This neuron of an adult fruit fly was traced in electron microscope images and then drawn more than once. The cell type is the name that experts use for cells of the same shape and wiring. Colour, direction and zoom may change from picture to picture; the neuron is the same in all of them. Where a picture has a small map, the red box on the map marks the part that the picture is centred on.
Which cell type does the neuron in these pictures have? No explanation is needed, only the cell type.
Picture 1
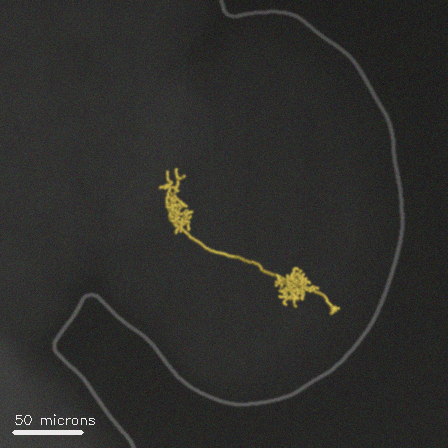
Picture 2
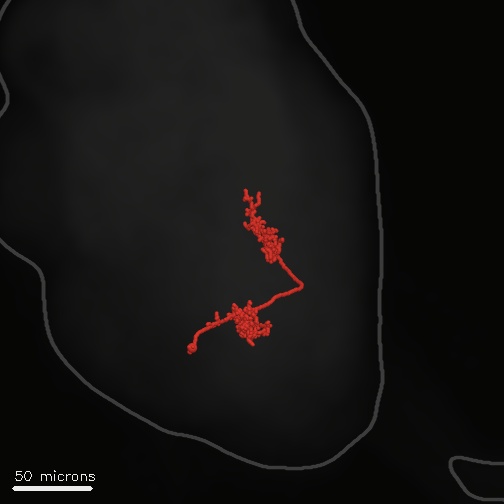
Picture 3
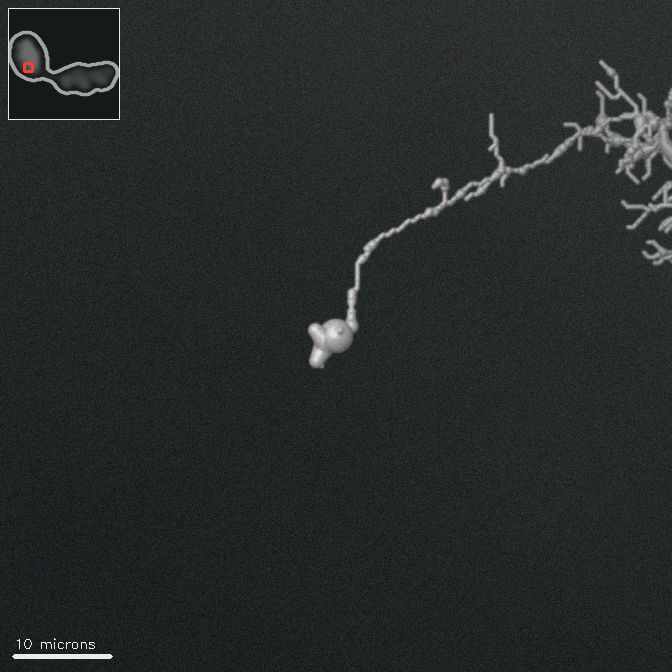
Tm31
